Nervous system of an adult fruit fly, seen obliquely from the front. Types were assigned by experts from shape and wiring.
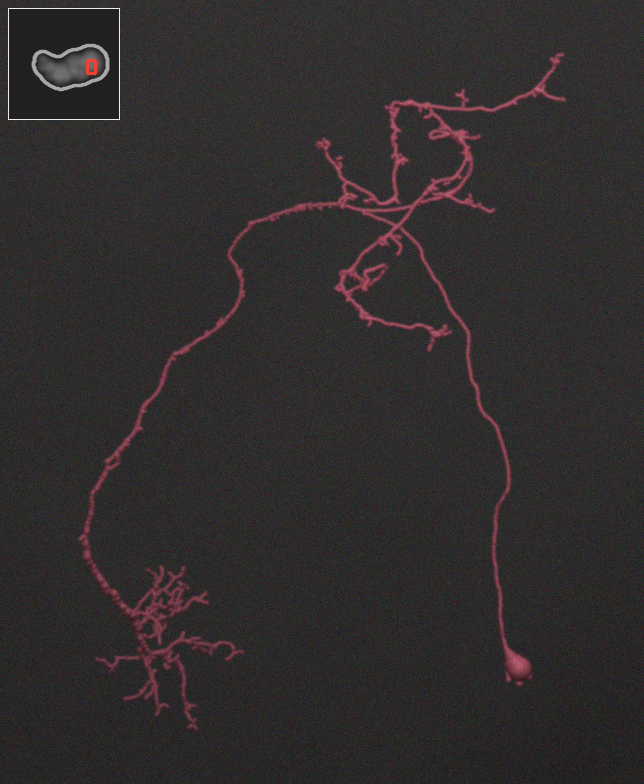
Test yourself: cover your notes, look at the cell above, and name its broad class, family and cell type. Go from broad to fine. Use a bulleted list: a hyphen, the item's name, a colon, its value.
- broad class: visual projection neuron
- family: LC
- cell type: LC12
